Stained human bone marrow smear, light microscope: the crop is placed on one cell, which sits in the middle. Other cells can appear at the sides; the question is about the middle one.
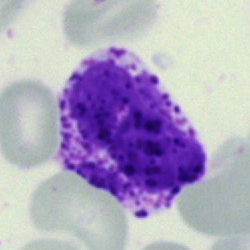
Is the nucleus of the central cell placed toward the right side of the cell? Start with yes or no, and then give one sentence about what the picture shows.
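Yes. A pale lilac rim of granular cytoplasm is widest at the lower left of the cell.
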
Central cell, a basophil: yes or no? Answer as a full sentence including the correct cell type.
Yes, the cell found in the center of the crop is a basophil.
